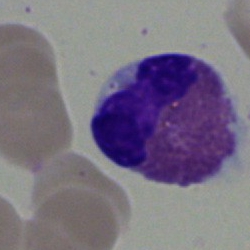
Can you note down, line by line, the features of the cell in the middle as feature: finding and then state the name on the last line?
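Outline: roughly round, slightly uneven and bumpy on the right
Chromatin: dense, deep blue-purple
Cytoplasm: pinkish-purple, about the right half of the cell
Pale area: small, greyish-blue, no granules, upper left edge beside the nucleus
Name: eosinophil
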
